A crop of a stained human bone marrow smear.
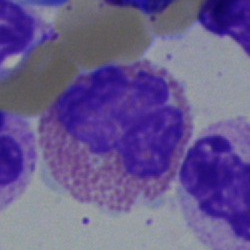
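Eosinophil: the central cell in a stained human bone marrow smear. Its cytoplasm is packed with many pink-lilac granules of fairly even size throughout. The nucleus lies toward the upper part of the cell and has an irregular, lumpy outline.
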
